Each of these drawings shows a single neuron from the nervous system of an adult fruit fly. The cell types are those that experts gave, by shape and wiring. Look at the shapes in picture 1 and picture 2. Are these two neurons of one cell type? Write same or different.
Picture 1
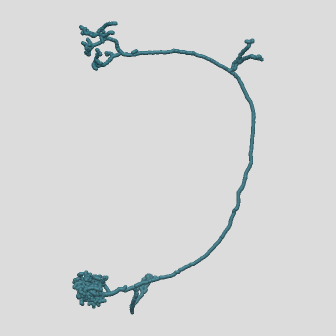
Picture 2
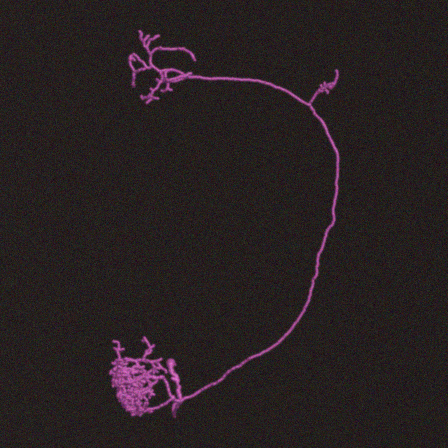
different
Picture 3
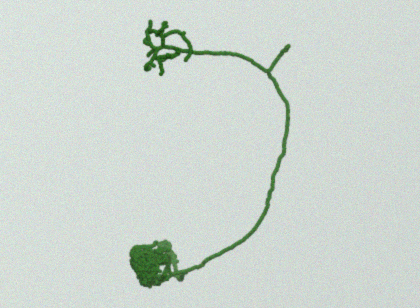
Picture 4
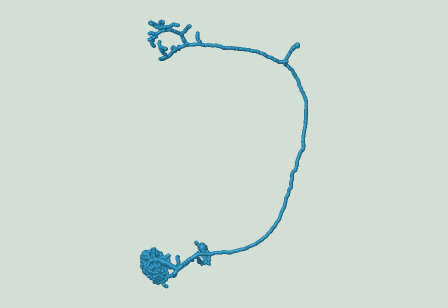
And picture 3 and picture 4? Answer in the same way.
different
